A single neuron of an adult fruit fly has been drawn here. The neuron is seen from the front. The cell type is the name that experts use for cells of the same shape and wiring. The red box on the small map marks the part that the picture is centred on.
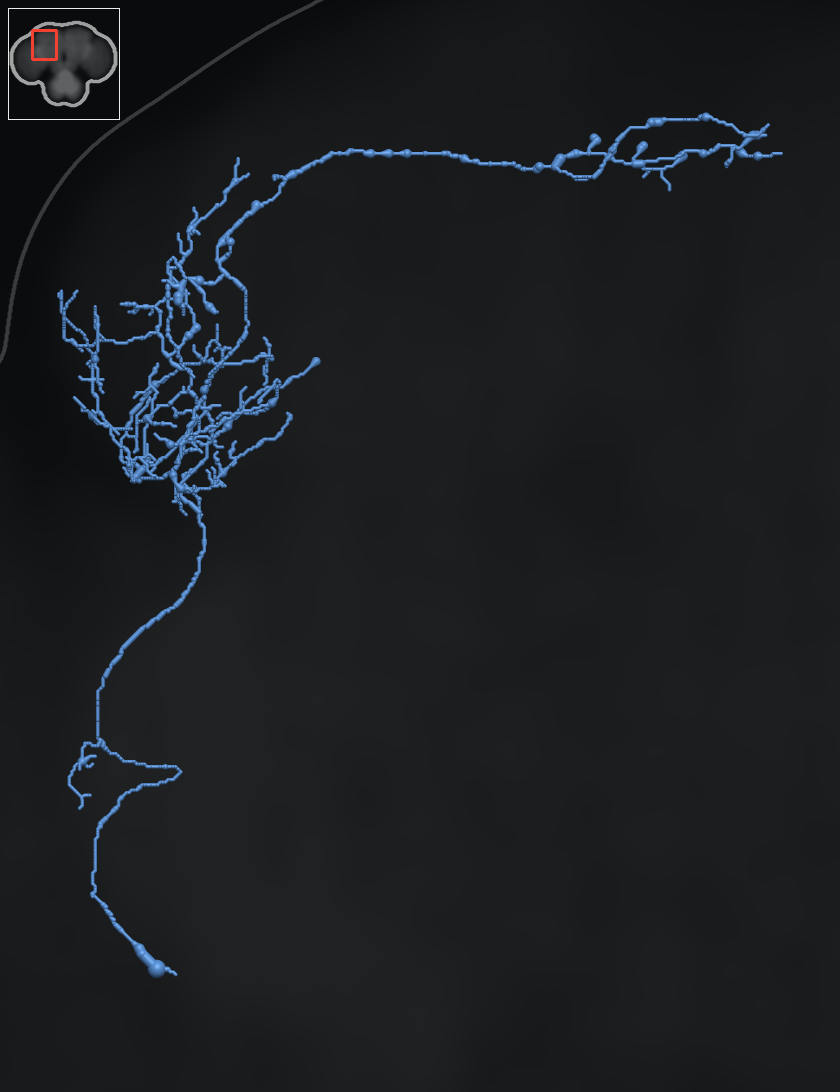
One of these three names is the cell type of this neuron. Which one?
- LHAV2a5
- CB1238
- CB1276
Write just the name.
CB1276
